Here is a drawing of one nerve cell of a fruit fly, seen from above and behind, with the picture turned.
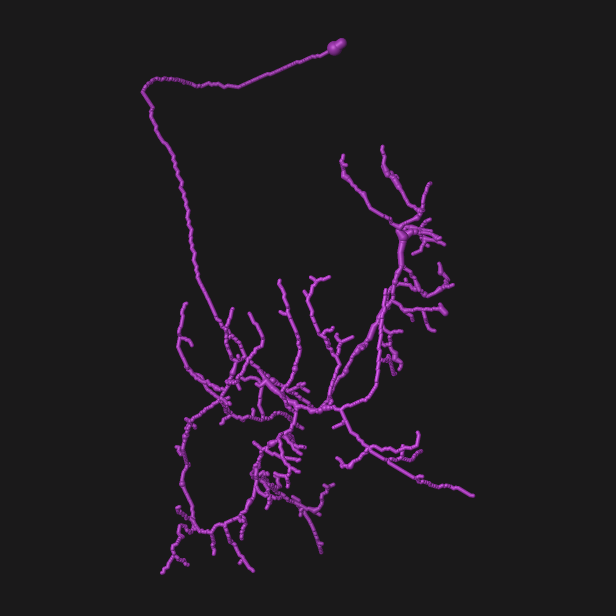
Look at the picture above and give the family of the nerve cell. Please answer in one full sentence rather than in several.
In family hemilineage 21A, this nerve cell is included.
